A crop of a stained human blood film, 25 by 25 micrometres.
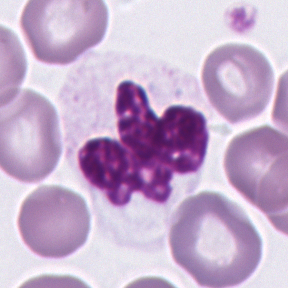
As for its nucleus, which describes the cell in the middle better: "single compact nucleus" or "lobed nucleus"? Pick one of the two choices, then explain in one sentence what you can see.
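Lobed nucleus. The nucleus is divided into several lobes joined to one another.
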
